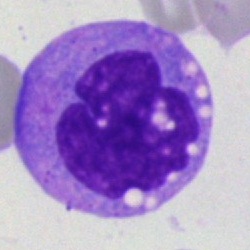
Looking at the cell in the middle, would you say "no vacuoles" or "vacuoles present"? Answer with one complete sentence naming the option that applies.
This cell shows one or more clear vacuoles in its cytoplasm.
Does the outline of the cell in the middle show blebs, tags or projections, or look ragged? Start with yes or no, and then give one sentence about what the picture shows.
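No. The cell has a round, smooth outline.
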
